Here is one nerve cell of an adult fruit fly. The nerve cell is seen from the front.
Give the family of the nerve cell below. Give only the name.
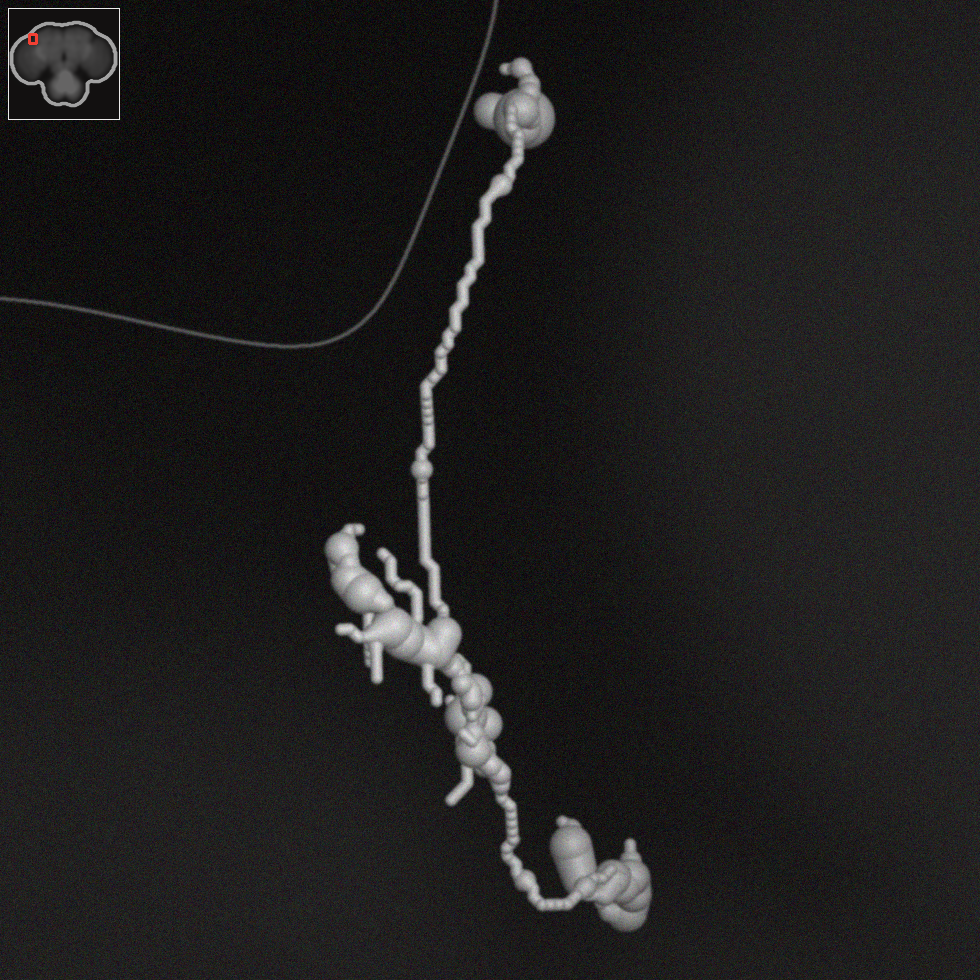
Mi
